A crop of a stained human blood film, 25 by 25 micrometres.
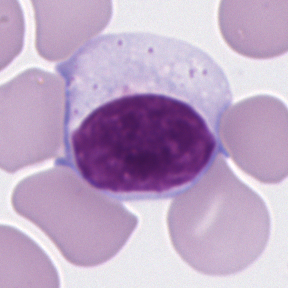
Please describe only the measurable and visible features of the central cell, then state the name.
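The nucleus is oval in outline and measures about 12 by 9 micrometres. Cytoplasm is plentiful, forming a wide area rather than a thin rim around the nucleus, and is a pale greyish blue. A few small reddish-purple granules are scattered in this cytoplasm, lying above the nucleus. The cell is a large granular lymphocyte.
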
